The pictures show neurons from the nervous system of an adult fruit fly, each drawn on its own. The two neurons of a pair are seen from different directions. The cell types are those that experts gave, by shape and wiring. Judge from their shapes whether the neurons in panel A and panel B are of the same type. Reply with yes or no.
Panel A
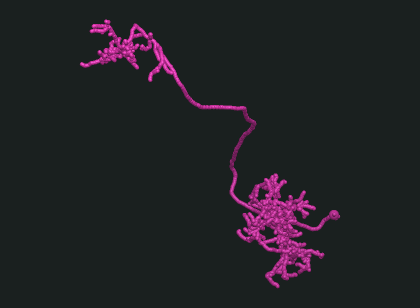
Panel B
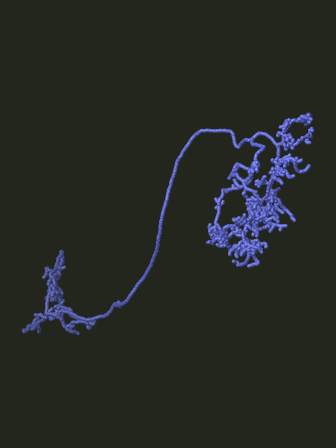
yes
